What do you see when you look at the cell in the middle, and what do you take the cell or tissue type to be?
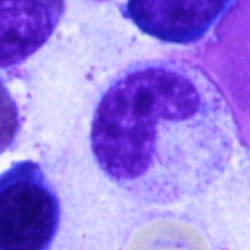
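Here the nucleus is kidney-shaped, with a notch on its right side. It sits off-centre, toward the left side of the cell. Notice how plentiful the cytoplasm is, and its pale lilac-blue colour, with fine pinkish-violet granules scattered all through it. This cell is a band neutrophil.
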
